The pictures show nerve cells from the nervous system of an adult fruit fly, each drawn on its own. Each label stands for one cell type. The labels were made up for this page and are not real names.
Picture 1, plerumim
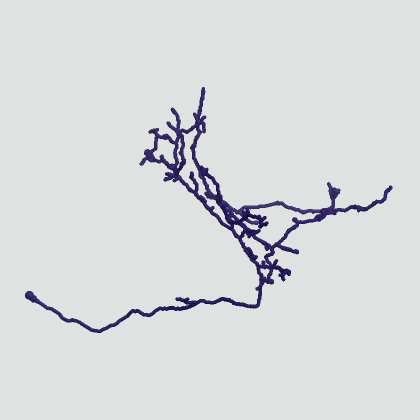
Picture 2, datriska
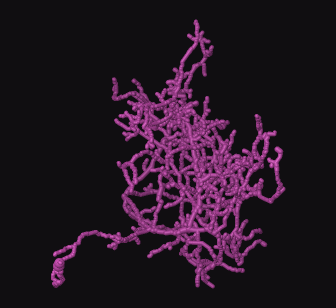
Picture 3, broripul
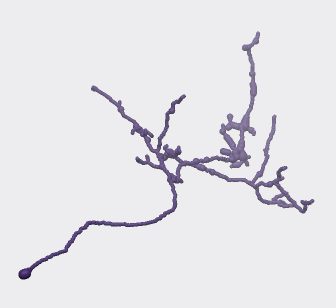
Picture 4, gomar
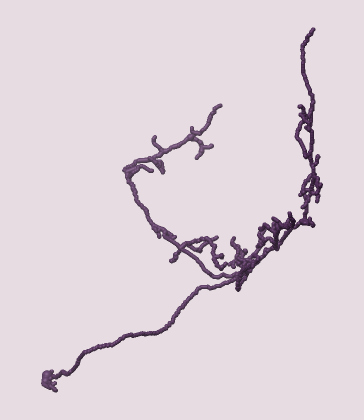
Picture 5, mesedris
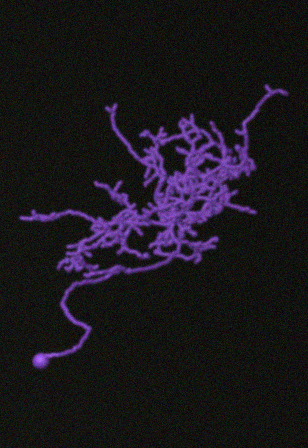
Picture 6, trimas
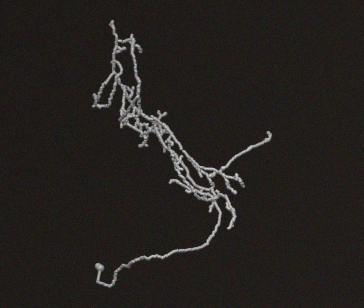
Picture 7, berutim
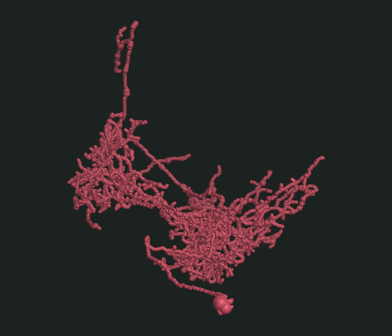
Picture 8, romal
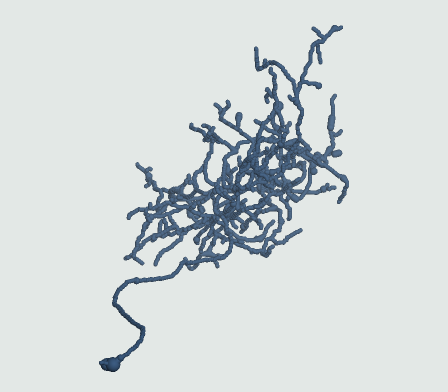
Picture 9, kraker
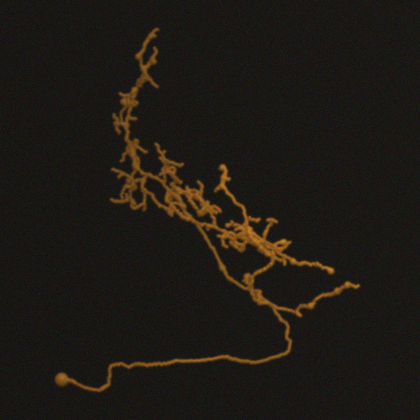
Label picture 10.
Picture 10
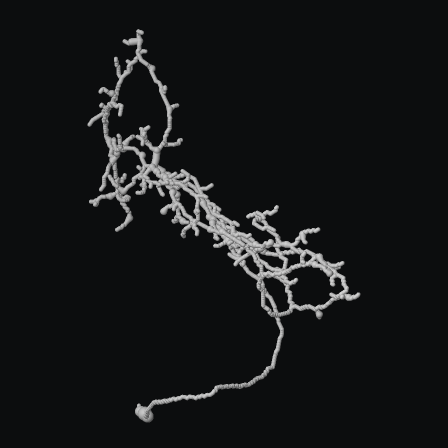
kraker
